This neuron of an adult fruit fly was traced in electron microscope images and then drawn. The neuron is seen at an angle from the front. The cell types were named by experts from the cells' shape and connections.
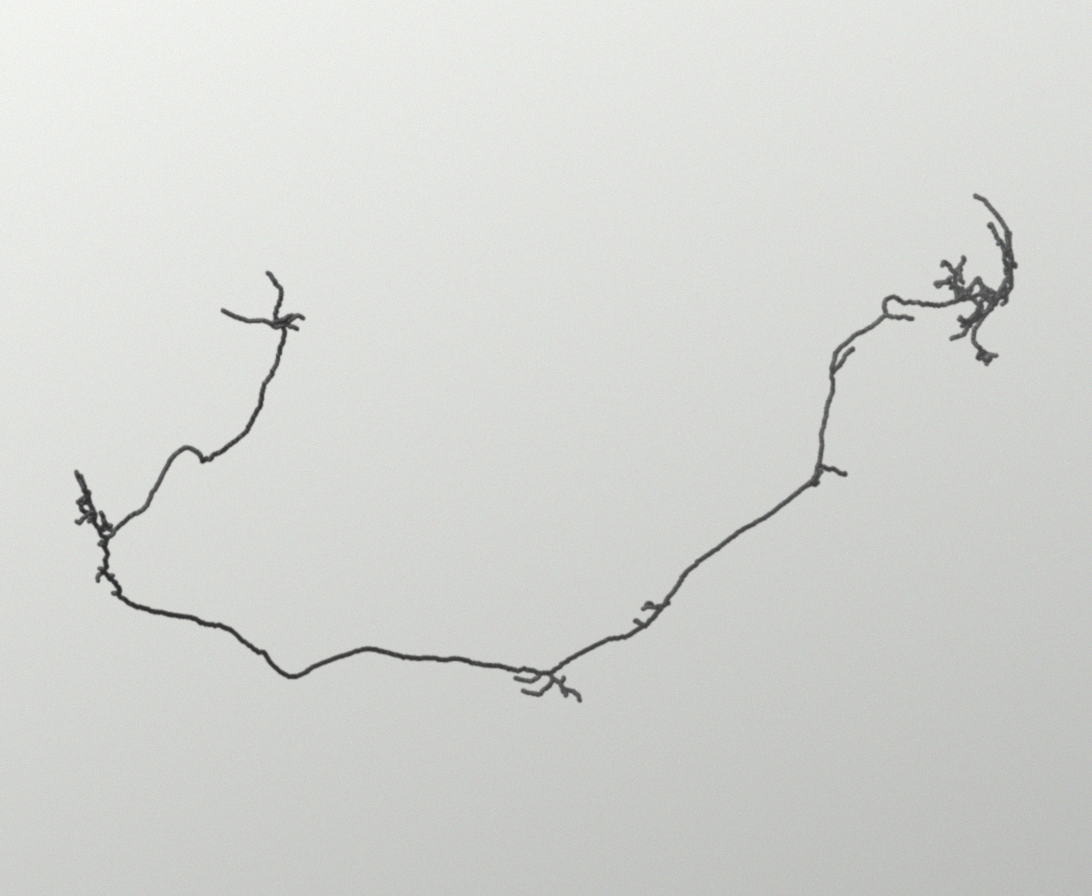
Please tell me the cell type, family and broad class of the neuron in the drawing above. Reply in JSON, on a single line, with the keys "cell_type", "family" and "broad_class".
{"cell_type": "AN09B042", "family": "hemilineage 09B", "broad_class": "ascending neuron"}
